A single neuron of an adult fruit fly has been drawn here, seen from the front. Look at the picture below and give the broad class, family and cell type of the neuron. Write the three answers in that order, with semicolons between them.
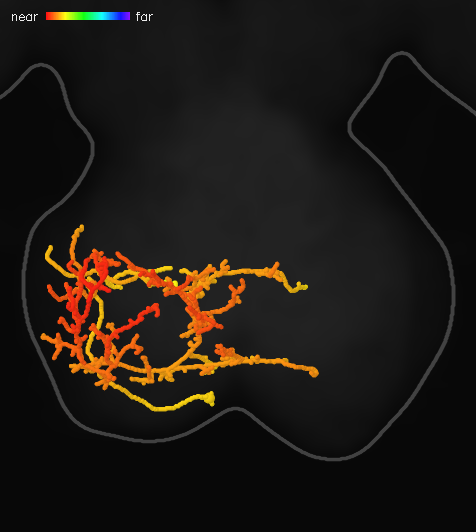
nerve-cord intrinsic neuron; hemilineage 04B; IN04B019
